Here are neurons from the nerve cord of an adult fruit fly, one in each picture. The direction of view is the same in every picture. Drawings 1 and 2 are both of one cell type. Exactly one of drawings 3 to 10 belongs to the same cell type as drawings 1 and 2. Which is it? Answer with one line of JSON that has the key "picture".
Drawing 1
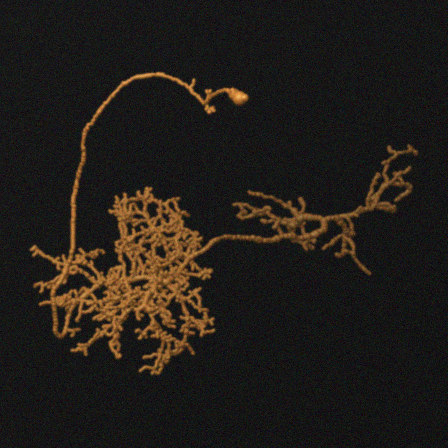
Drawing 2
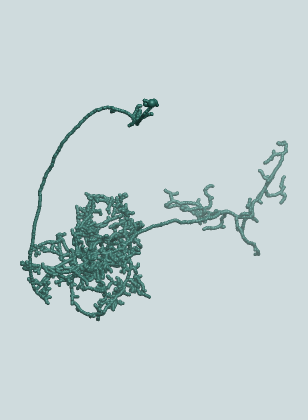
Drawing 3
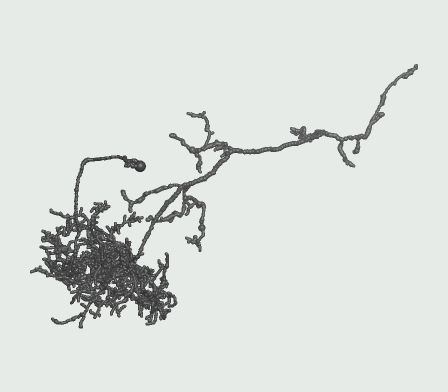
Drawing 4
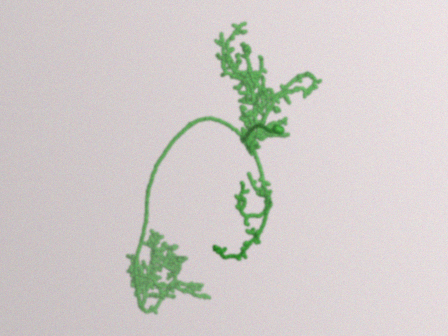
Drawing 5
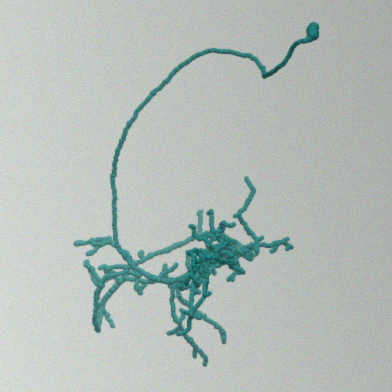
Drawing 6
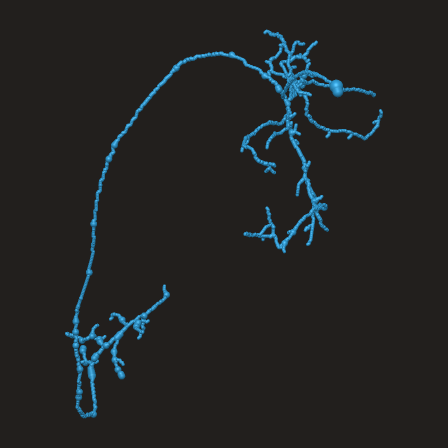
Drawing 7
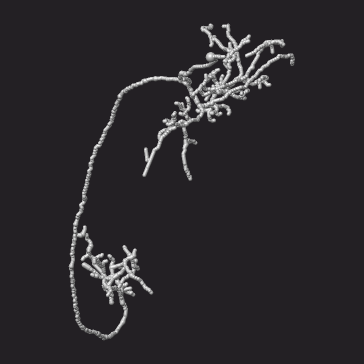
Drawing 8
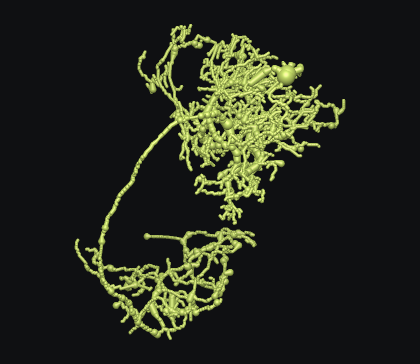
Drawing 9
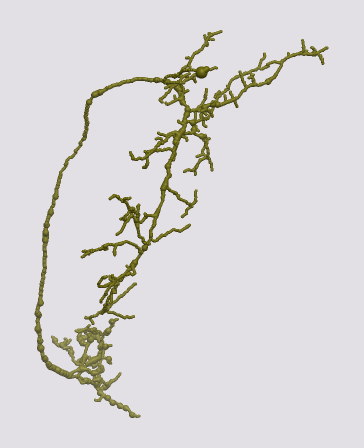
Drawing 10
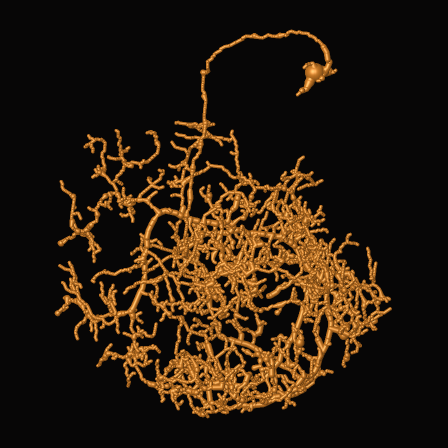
{"picture": 3}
